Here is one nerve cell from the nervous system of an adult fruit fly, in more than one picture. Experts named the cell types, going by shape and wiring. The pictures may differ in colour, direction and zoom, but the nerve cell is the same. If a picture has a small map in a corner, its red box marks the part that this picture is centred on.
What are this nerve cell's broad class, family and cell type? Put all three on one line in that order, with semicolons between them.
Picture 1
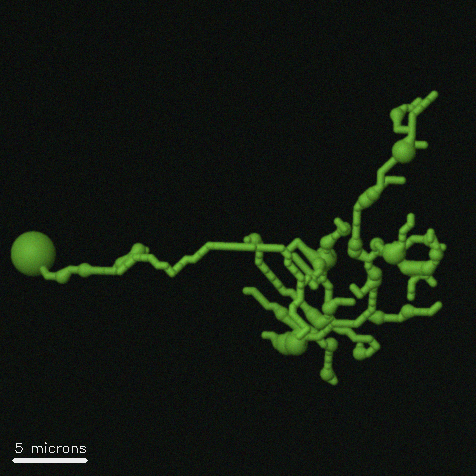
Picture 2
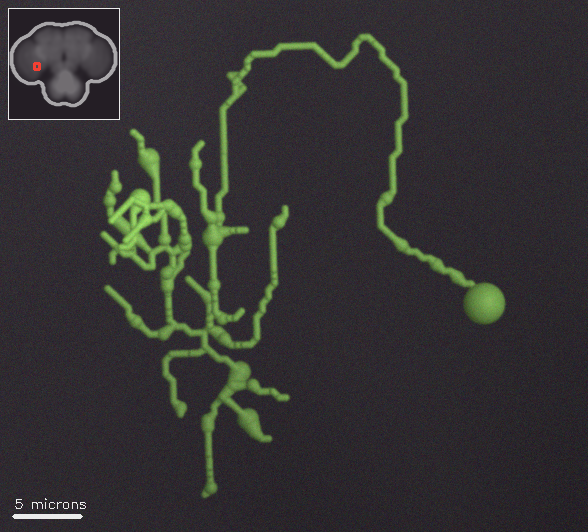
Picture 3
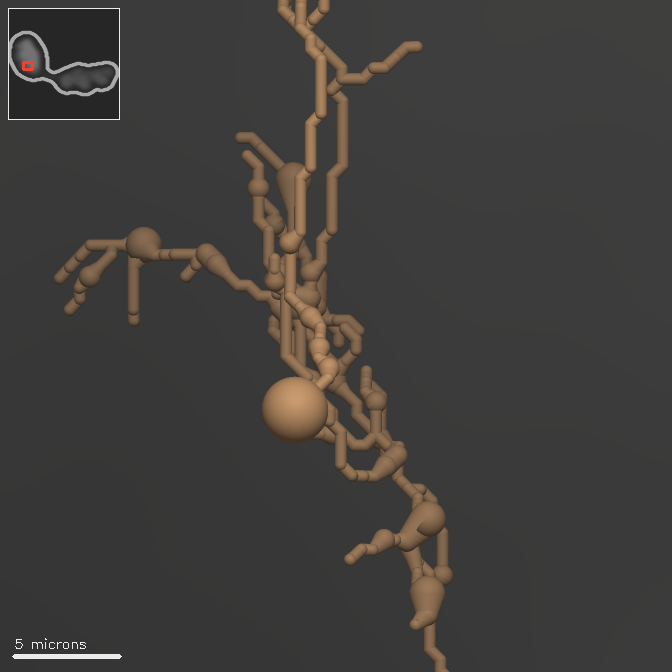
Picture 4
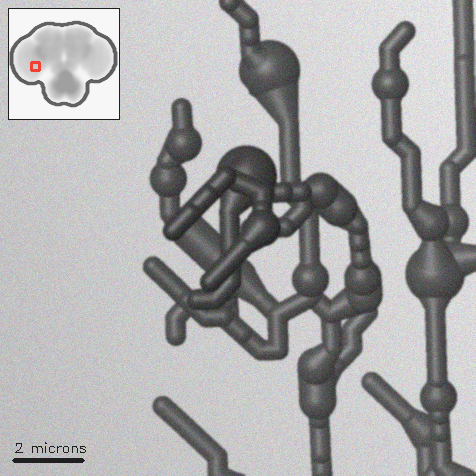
optic-lobe intrinsic neuron; Cm; Cm1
